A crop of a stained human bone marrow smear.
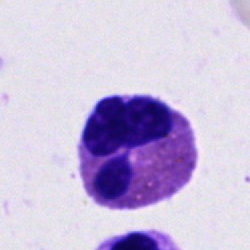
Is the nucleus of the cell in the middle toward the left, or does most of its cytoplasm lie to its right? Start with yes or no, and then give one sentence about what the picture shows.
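Yes. The nuclear lobes lie in the upper and left part of the cell.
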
